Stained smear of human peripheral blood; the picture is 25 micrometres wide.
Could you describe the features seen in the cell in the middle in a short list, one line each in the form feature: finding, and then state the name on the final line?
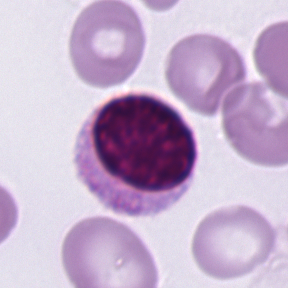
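Outline: round, and smooth all the way around.
Size: about 11 micrometres across.
Nucleus: oval, its edge smooth with no indentation.
Nuclear position: toward the upper right of the cell.
Nuclear share: about 60% of the cell's area.
Chromatin: dense, dark purple, gathered in coarse clumps.
Cytoplasm: a pale lilac crescent, mostly along the lower left side.
Name: large granular lymphocyte.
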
